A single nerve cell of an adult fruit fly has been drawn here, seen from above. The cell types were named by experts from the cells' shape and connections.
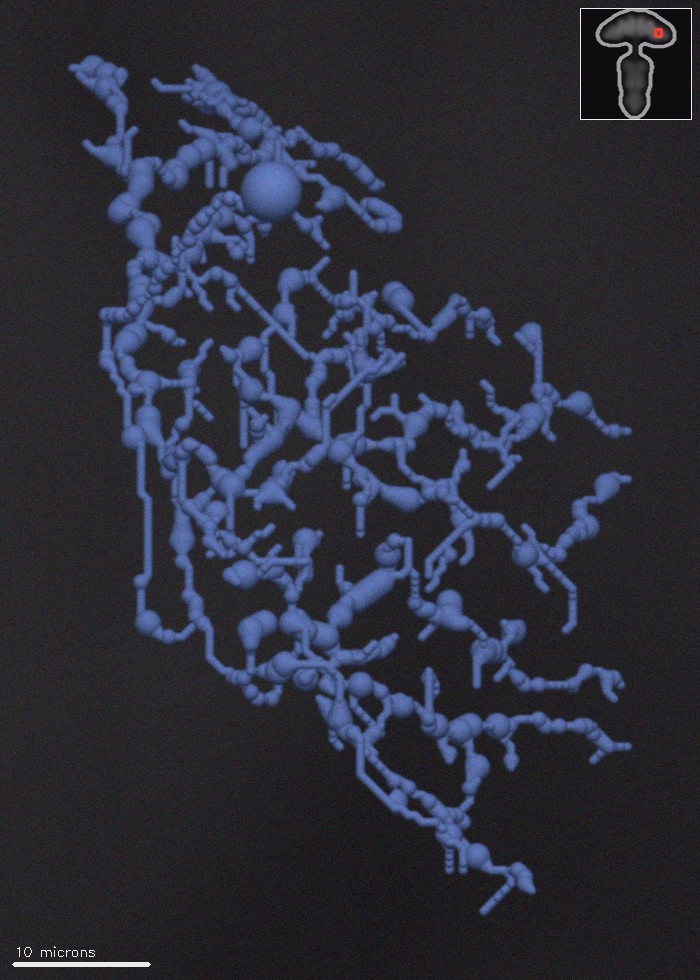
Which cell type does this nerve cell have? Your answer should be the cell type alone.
Pm7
